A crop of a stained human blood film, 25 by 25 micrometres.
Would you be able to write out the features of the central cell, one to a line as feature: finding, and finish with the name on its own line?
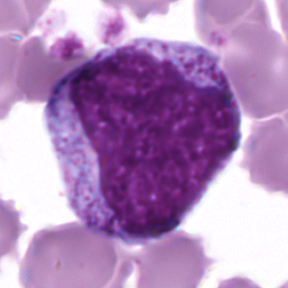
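Nucleus: single unlobed mass
Chromatin: deep purple, finely mottled
Cytoplasm: pale lilac-grey
Granules: many, fine, reddish-purple, scattered through the cytoplasm
Name: promyelocyte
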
